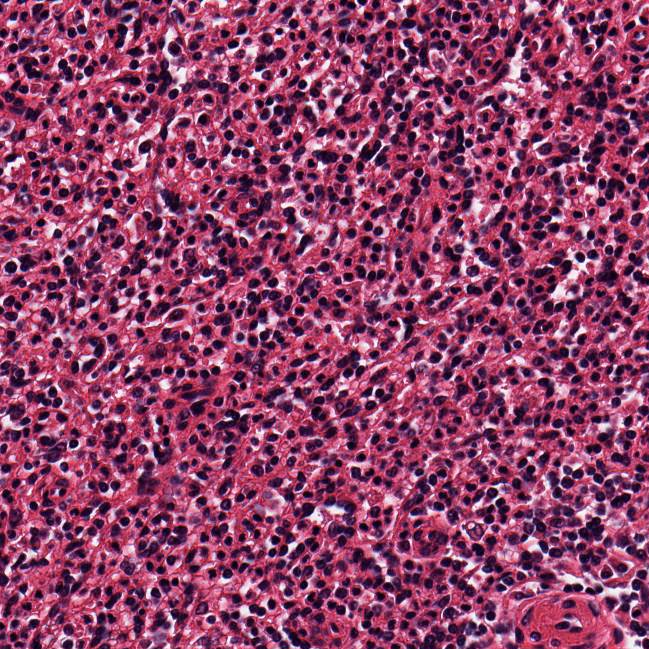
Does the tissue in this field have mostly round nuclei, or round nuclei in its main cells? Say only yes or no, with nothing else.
Yes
